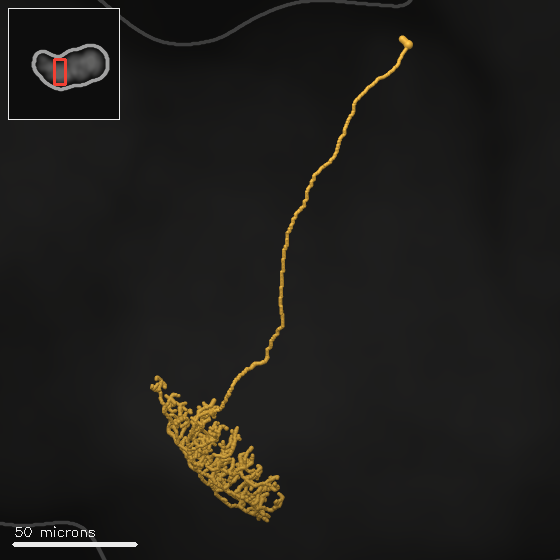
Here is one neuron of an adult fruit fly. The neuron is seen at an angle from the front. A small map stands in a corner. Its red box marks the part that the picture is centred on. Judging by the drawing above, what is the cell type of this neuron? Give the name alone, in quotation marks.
"Pm2a"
